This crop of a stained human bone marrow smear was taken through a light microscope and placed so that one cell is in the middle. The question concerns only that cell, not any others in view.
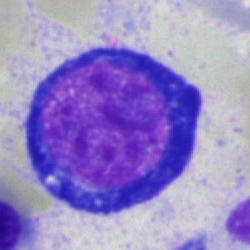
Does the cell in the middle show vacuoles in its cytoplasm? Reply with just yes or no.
Yes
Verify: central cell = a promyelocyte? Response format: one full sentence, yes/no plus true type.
No, the cell in the centre of the crop is a proerythroblast as opposed to a promyelocyte.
